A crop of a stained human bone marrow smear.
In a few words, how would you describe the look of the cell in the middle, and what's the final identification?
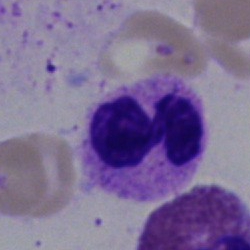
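Nucleus in two lobes, lying side by side, left and right. Chromatin dense, dark purple. Cytoplasm with many fine purple granules. Segmented neutrophil.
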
